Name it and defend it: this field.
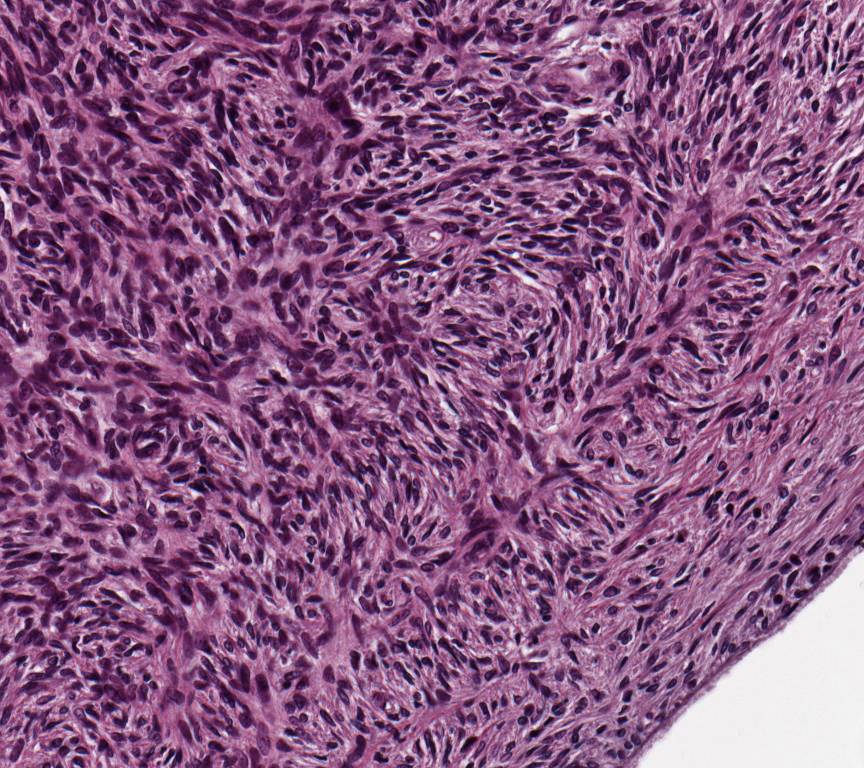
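Ovarian cortex makes up this field. Spindle cells fill it throughout, in short interlacing fascicles and swirls, their nuclei crowded closely together.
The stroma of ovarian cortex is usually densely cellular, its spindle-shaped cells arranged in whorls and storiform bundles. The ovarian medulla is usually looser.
The nuclei are elongated to oval and darkly stained, and the scant pale pink cytoplasm has indistinct borders.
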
